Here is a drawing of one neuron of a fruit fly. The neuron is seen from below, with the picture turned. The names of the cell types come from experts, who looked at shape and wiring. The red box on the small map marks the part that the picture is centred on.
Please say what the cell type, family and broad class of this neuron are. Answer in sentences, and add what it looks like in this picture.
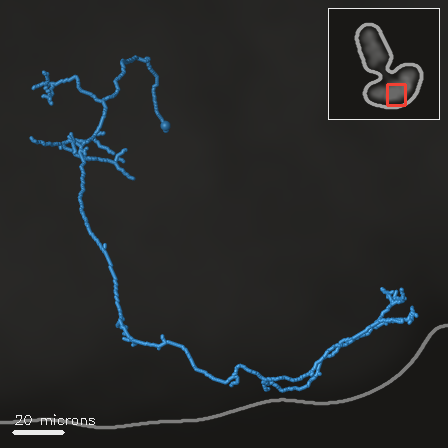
It is of cell type KCg-d. Its family is called class Kenyon Cell. This is a central-brain intrinsic neuron. It lies in the brain. From left to right in the picture it spans about 160 microns.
